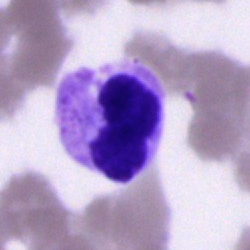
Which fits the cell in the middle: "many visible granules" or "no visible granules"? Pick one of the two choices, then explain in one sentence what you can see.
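Many visible granules. Fine purple granules are scattered through the cytoplasm.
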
